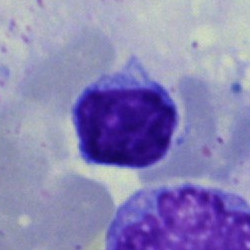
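Lymphocyte (central cell, bone marrow smear). The nucleus occupies nearly the entire cell and is surrounded by only a very thin rim of cytoplasm. Its chromatin is dense, dark purple and clumped. A pale, pointed tag projects from the top edge of the cell.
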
